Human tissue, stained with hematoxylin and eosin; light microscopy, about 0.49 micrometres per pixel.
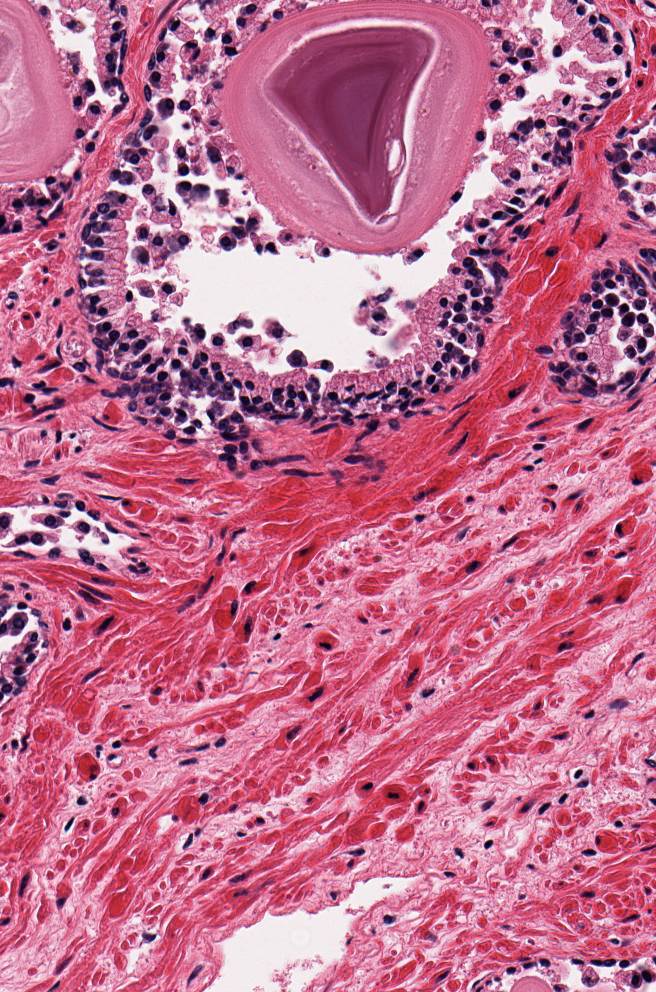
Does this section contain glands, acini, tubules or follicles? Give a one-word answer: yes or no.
Yes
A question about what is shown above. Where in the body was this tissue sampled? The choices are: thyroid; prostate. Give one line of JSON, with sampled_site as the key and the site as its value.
{"sampled_site": "prostate"}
